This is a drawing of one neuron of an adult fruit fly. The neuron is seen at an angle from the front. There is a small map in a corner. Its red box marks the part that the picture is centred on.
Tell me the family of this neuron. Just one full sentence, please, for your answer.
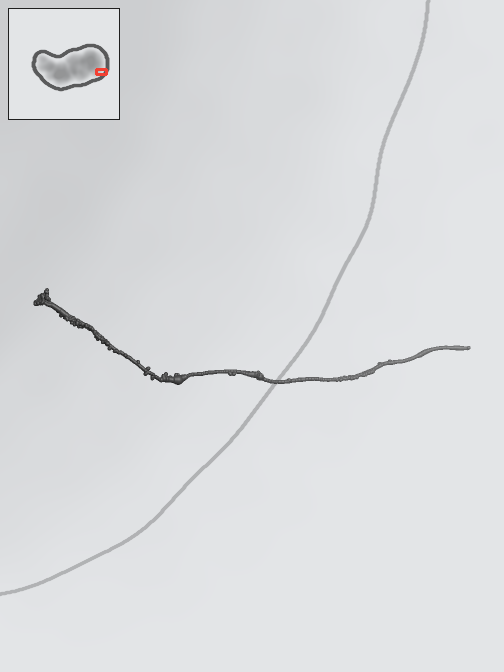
The neuron counts as part of family class visual.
